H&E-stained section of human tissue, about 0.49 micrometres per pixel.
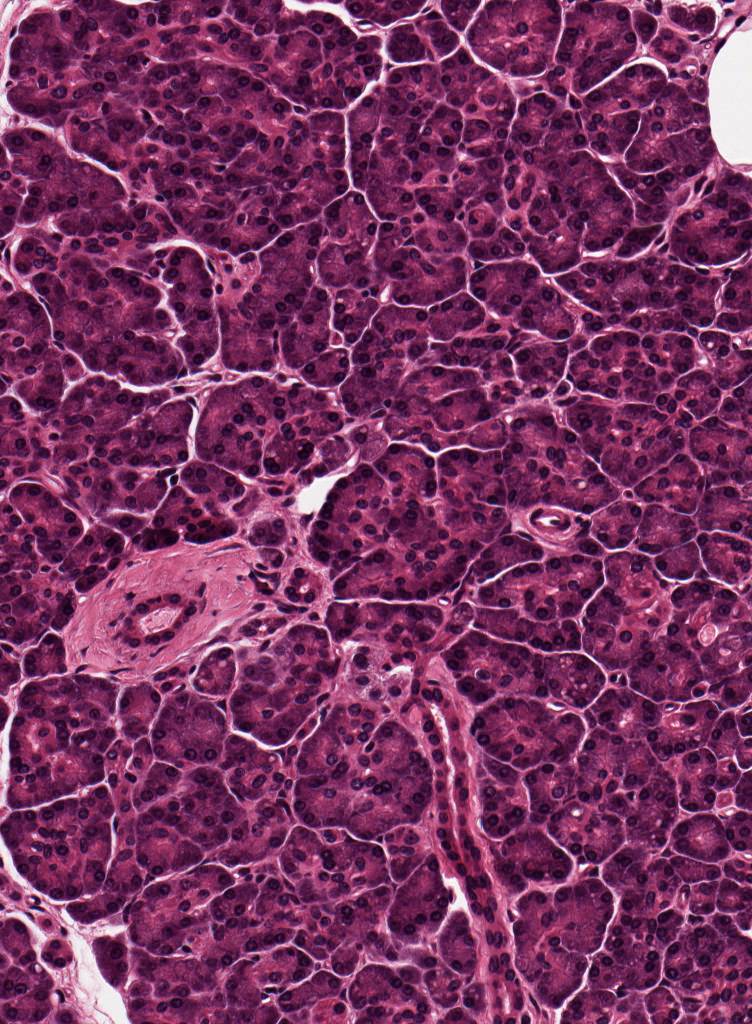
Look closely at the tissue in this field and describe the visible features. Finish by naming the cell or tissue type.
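Closely packed acini fill the whole field, grouped into small lobules by thin septa. Each acinar cell has a round nucleus toward its base, and the acinar lumina are tiny, barely visible. A narrow, elongated tubular structure runs vertically from the centre to the bottom edge. The tissue is pancreas.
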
